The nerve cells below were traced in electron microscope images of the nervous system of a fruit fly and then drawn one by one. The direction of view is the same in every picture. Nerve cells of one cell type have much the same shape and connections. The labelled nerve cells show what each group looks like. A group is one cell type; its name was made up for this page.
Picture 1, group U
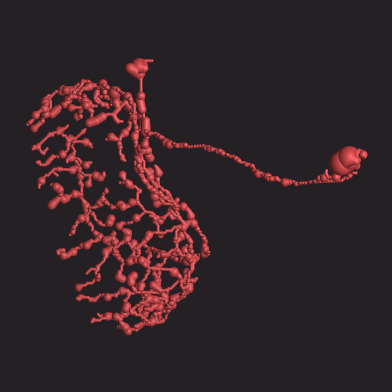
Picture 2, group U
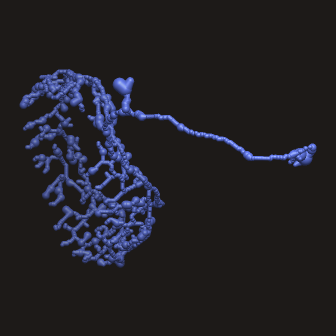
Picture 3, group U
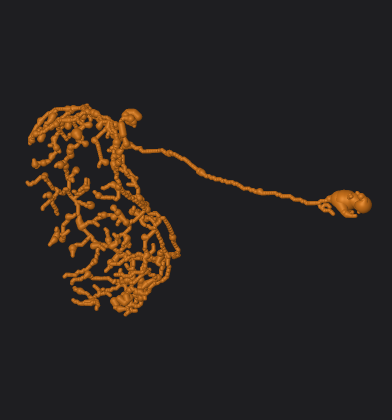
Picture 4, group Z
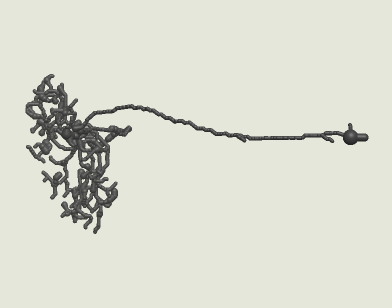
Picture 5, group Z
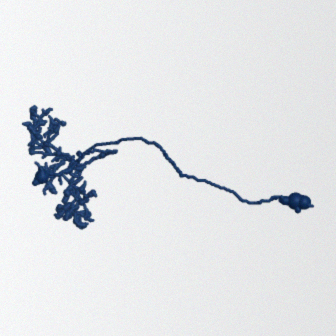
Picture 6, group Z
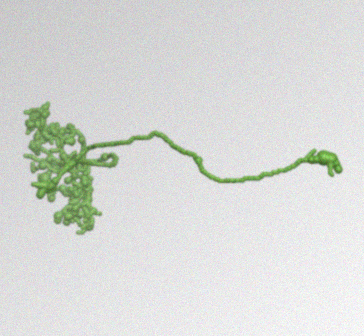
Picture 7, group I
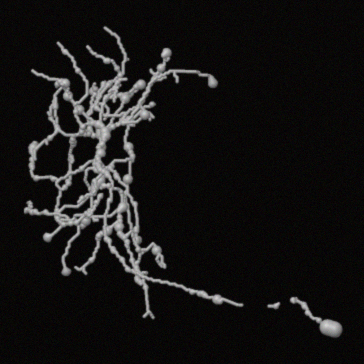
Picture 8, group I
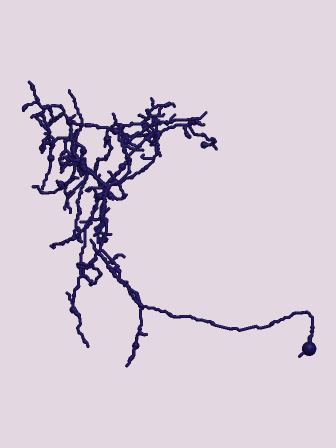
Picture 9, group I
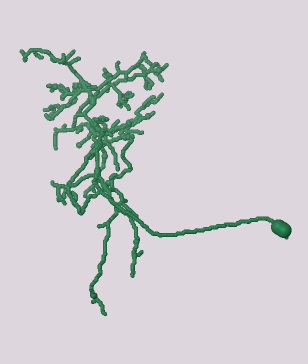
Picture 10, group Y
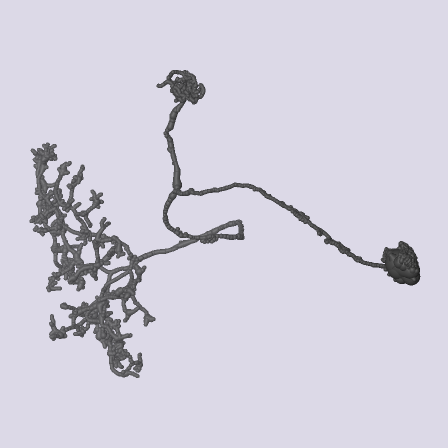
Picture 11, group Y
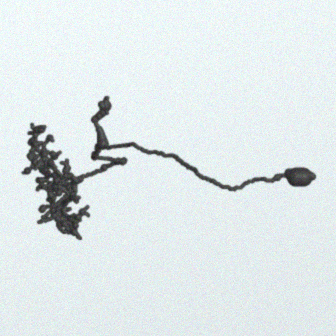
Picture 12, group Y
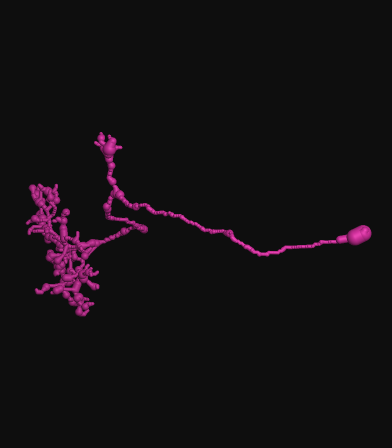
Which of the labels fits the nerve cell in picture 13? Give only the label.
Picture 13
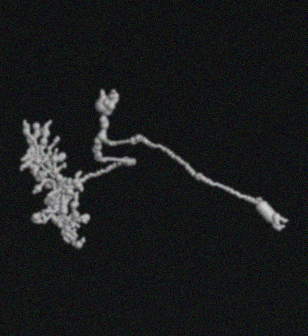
group Y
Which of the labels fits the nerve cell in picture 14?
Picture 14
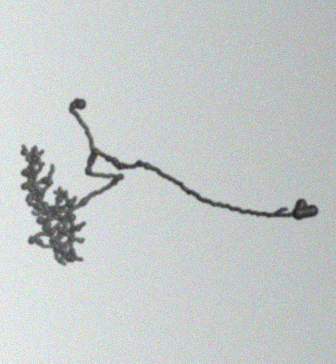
group Y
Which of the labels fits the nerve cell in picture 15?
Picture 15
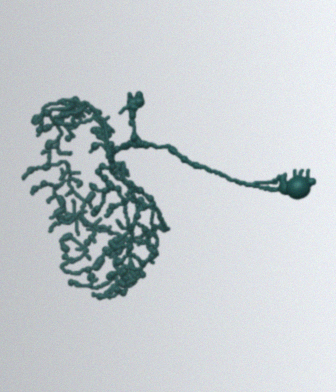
group U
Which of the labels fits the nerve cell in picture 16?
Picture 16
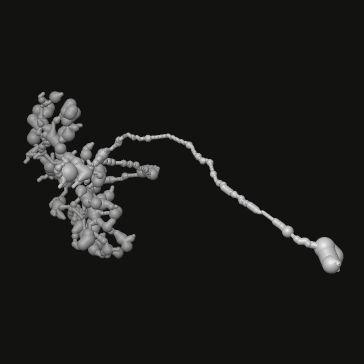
group Z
